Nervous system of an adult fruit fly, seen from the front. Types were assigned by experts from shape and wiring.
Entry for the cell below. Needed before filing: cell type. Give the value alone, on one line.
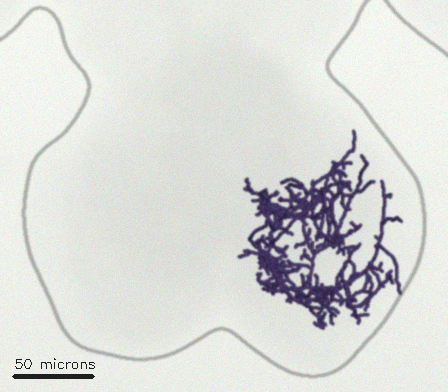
IN17A028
